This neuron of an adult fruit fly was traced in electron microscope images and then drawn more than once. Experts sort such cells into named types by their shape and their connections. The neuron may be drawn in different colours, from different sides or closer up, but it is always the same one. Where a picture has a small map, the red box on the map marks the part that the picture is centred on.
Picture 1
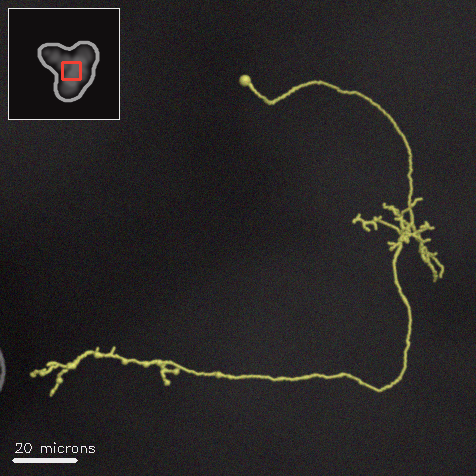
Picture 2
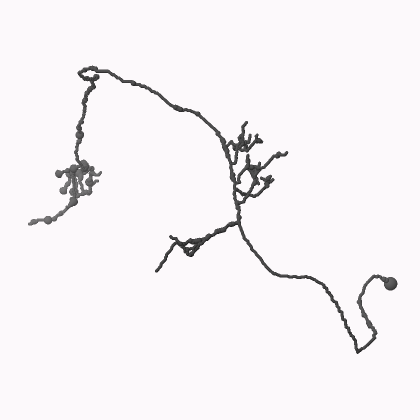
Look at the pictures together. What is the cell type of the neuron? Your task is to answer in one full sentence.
In the scheme of cell types, this neuron is FS4C.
